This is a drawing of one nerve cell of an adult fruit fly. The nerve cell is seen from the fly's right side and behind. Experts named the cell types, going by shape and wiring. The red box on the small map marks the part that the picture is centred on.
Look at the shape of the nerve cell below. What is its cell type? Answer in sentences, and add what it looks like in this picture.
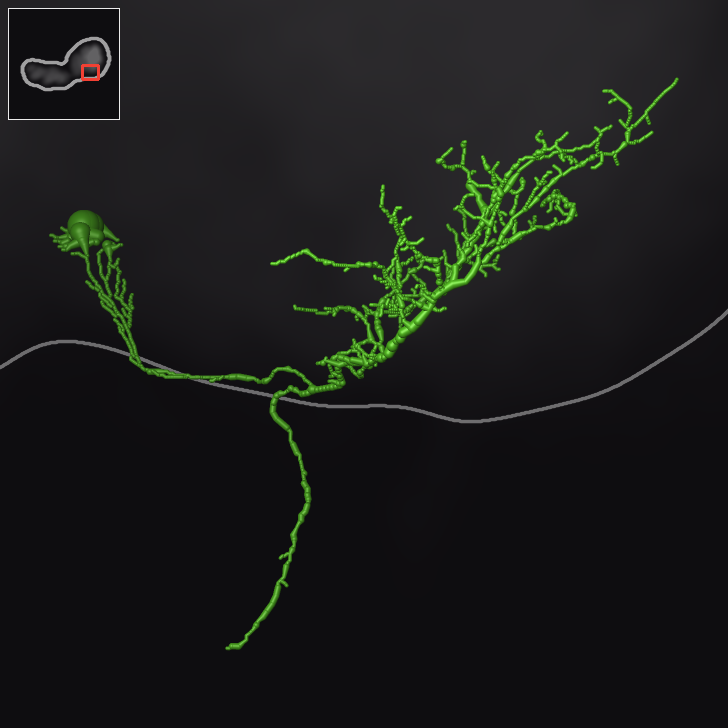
The cell type is MN6. It is a motor neuron of the brain. The picture shows dozens of branch ends. In this view it is about as wide as it is tall.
